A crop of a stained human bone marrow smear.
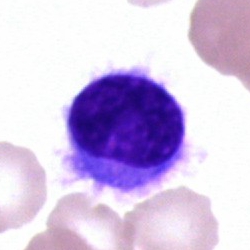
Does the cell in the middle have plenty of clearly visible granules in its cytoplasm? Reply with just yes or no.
No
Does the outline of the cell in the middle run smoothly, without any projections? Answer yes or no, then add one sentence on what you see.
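No. The cell border is fringed with fine, short, hair-like projections.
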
